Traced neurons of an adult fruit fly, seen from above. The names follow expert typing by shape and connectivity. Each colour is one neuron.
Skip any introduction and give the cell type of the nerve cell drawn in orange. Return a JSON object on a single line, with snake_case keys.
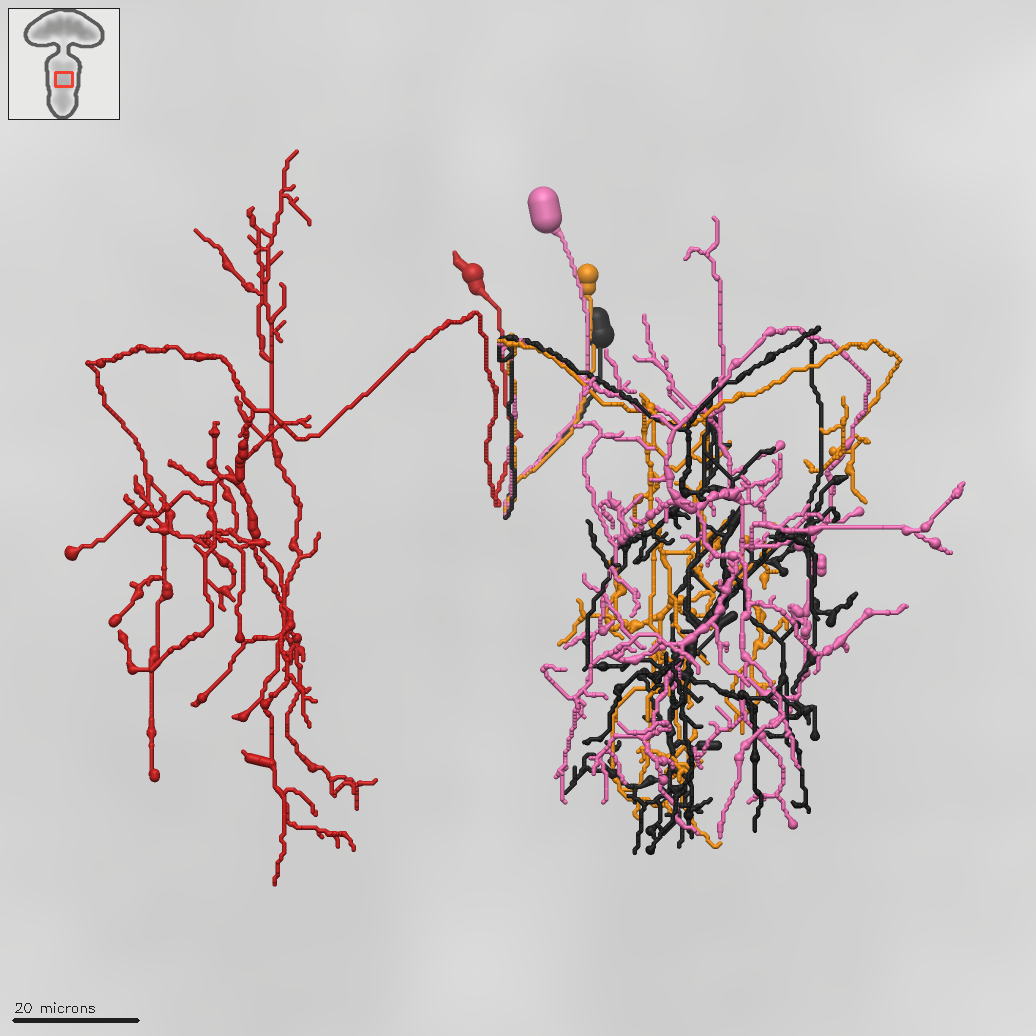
{"cell_type": "IN02A061"}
